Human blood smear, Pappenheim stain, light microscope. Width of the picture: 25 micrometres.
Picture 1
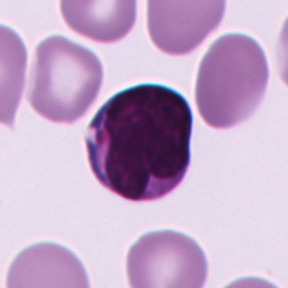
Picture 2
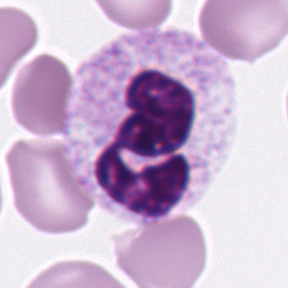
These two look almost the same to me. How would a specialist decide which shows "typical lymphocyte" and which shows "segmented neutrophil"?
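Of the two pictures, the first shows the typical lymphocyte and the second the segmented neutrophil. The clearest difference lies in the amount of cytoplasm: in picture 1 it forms only a thin rim around the nucleus, whereas in picture 2 it is plentiful.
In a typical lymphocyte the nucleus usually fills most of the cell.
The cytoplasm also differs in colour and content: pale blue with no visible granules in the lymphocyte, pale pink with fine lilac granules scattered evenly through it in the neutrophil.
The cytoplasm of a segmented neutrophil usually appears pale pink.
No vacuoles are seen in the neutrophil's cytoplasm, and its nucleus measures about 13 by 9 micrometres. The lymphocyte has a smooth, rounded outline. Two features are shared: in both cells the chromatin is dark and coarsely clumped, purple in the neutrophil, and neither nucleus shows nucleoli.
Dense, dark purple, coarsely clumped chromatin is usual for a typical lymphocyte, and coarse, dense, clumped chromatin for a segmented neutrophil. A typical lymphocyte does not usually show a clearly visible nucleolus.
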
